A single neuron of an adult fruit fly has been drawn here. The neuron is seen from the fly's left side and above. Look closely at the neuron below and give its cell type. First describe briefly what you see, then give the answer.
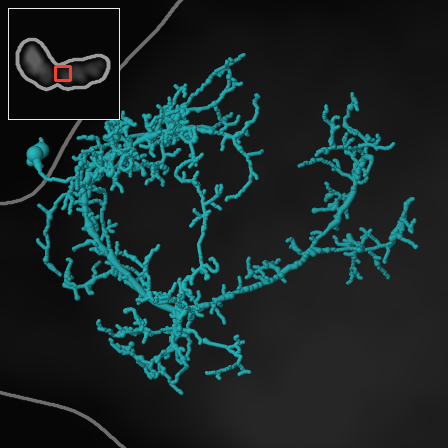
The picture shows more than a hundred branch ends. As drawn here it is about as wide as it is tall. It is a nerve-cord intrinsic neuron. It is of cell type IN17A052.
